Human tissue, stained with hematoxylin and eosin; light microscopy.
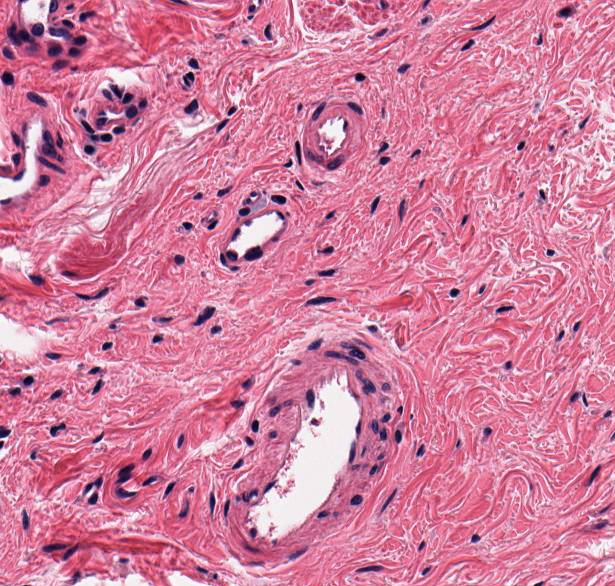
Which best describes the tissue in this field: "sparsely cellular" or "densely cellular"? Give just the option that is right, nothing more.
Sparsely cellular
